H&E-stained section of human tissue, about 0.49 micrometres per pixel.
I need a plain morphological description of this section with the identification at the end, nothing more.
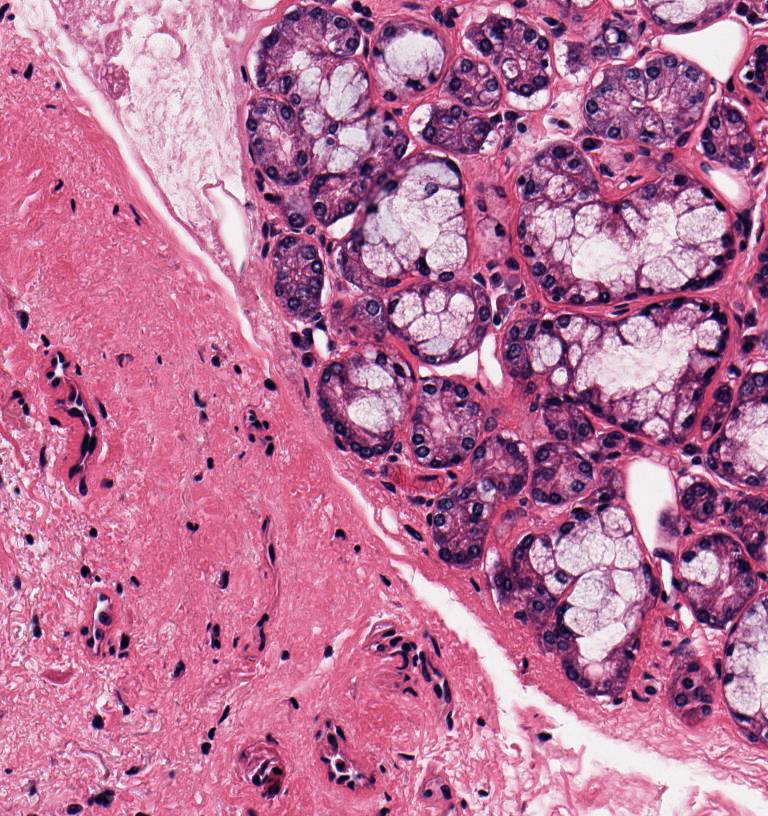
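Closely packed acini sit in the upper right, with dense pink connective tissue in the lower left. Many acini have pale, foamy cells whose dark nuclei are flattened against the base. Others are darker purple and granular with round nuclei, beside or capping the pale mucous cells. That's minor salivary gland.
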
